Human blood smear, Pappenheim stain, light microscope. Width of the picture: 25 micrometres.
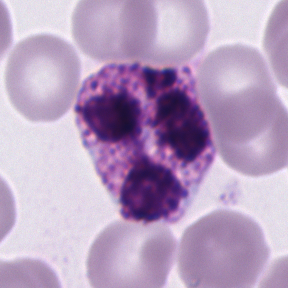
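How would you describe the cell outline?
Roughly triangular, with blunt corners.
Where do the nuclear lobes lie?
Around a paler central area of the cell.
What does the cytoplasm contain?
Many small granules, packed throughout.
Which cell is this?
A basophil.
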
